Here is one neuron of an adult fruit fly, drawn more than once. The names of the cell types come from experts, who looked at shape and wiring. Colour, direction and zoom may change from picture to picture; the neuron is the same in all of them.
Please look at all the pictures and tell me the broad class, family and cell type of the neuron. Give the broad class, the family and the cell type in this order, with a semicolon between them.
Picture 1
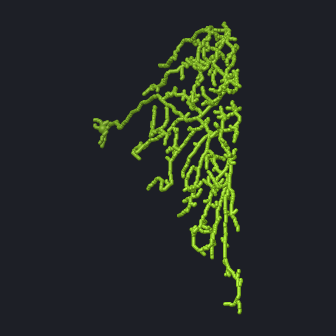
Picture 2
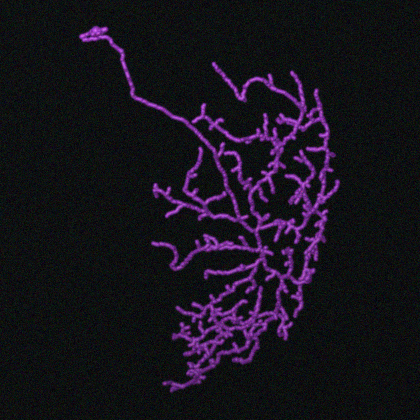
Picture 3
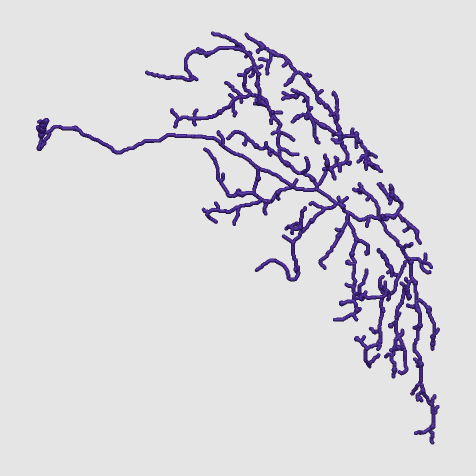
optic-lobe intrinsic neuron; Cm; Cm21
